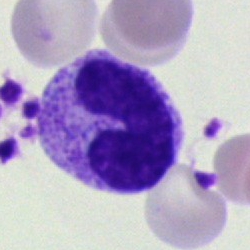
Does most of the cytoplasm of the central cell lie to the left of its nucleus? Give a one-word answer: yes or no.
Yes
